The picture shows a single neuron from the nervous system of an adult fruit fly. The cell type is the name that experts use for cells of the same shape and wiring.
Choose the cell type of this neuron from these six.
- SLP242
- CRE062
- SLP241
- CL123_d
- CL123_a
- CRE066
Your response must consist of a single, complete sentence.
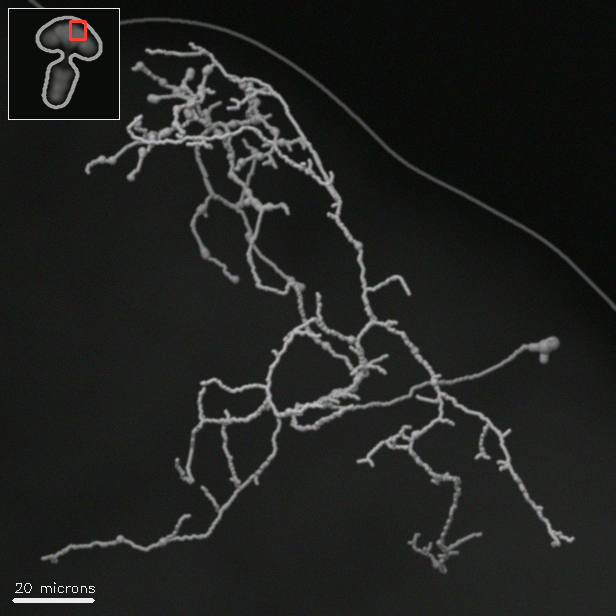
The neuron has CRE062 as its cell type.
